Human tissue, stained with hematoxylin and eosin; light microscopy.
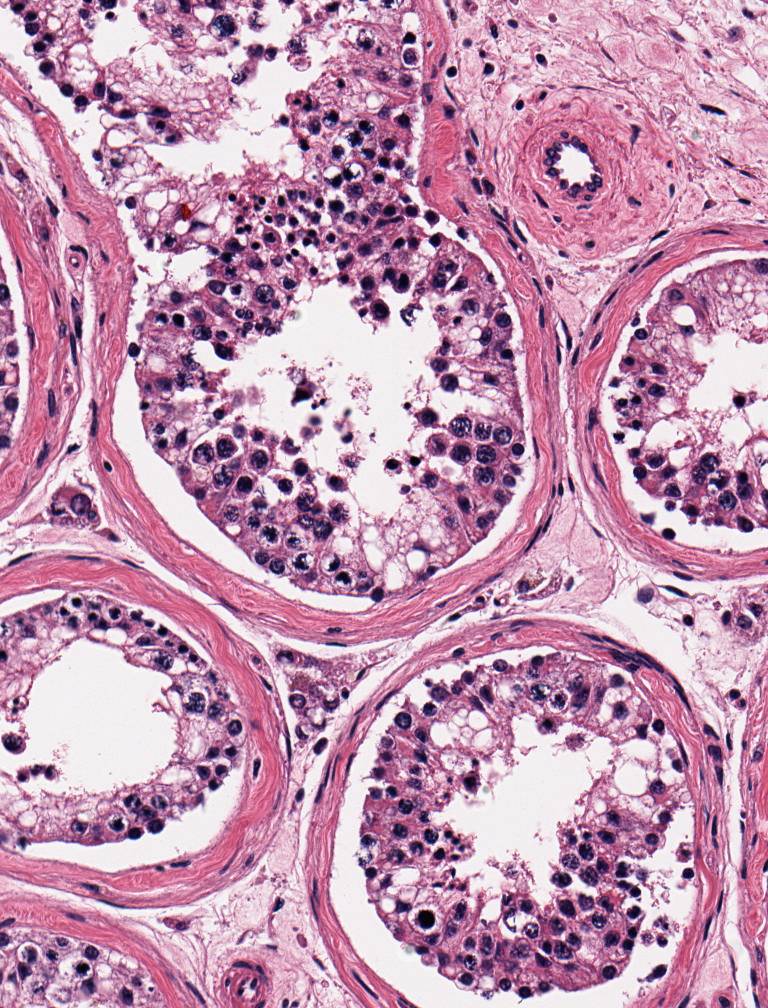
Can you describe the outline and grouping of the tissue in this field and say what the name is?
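Tubules, each ringed by a thick, pink, layered fibrous band with flattened spindle-shaped nuclei. Stratified epithelium lining them, several cells thick, around a central lumen. Many large round cells within it; big round nuclei, chromatin coarse, clumped, dark. Inner epithelium toward the lumen holds many clear round vacuoles. Testis.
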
